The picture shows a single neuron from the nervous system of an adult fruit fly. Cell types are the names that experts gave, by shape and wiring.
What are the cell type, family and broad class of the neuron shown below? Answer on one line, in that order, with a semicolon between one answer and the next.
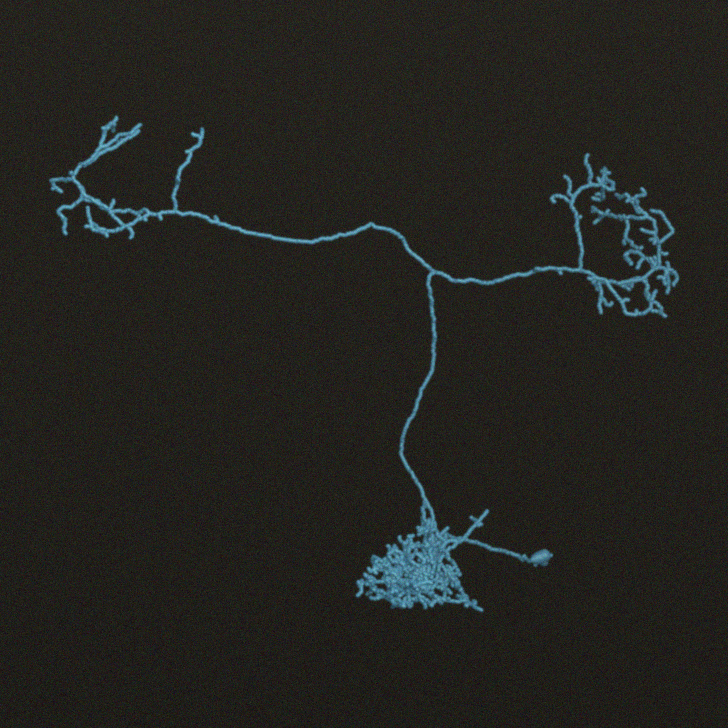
SLP239; hemilineage ALl1_ventral; central-brain intrinsic neuron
